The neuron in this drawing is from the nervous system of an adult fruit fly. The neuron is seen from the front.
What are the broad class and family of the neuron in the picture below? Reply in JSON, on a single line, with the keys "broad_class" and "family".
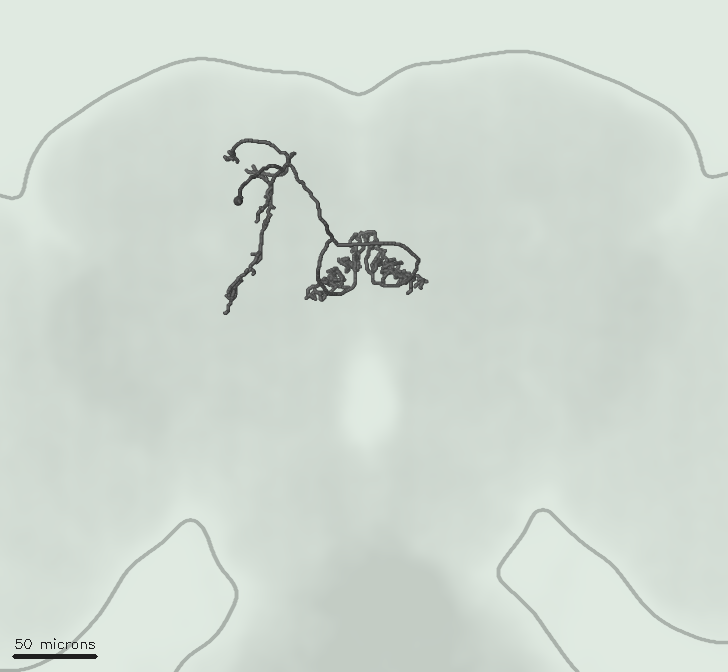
{"broad_class": "central-brain intrinsic neuron", "family": "class CX"}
